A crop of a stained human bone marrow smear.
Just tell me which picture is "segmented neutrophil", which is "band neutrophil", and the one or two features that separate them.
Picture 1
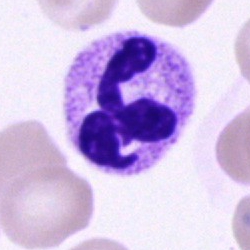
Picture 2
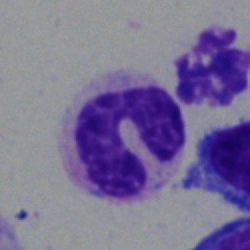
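Picture 1: segmented neutrophil. Picture 2: band neutrophil. The band neutrophil has a nucleus curved into a horseshoe shape by a deep, narrow cleft that opens toward the lower right.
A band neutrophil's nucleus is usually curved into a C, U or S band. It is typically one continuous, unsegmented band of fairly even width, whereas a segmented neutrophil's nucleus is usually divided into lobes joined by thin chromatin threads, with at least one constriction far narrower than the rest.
In the segmented neutrophil, the chromatin is dense and dark purple. Neither nucleus shows nucleoli.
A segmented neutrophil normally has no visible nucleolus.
Both cells have smooth outlines, roughly round in the segmented neutrophil and round in the band neutrophil, and neither shows vacuoles in the cytoplasm. Red cells surround the segmented neutrophil without overlapping it.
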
